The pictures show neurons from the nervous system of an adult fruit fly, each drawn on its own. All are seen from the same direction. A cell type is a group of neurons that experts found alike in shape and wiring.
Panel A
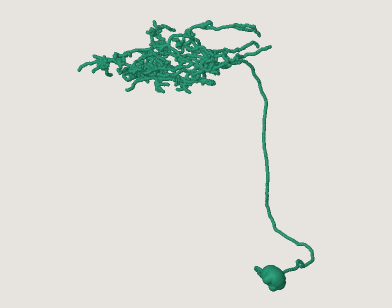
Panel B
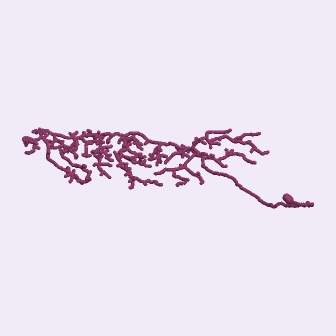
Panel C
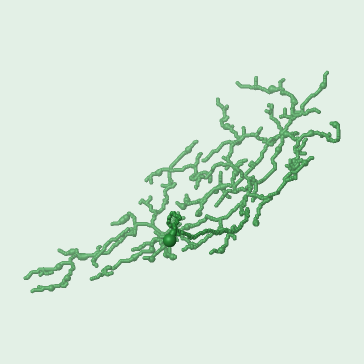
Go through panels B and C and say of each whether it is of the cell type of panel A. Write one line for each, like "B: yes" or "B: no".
B: no
C: no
